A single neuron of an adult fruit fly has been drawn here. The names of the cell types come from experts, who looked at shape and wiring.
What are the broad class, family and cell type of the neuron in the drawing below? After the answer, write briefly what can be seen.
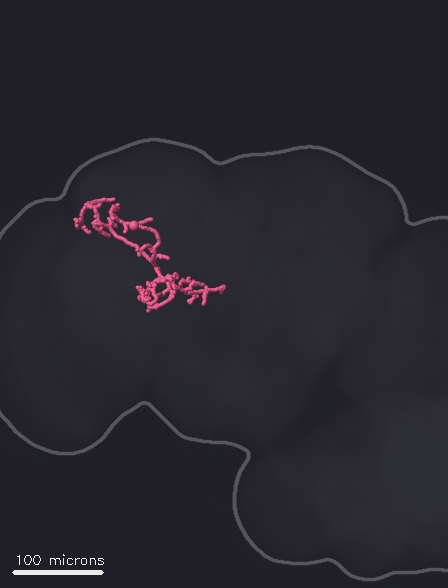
It is a central-brain intrinsic neuron. The family is hemilineage DL1_ventral. The cell type is AOTU054. By the scale bar it is about 170 microns wide in this view. As drawn here it is wider than it is tall.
